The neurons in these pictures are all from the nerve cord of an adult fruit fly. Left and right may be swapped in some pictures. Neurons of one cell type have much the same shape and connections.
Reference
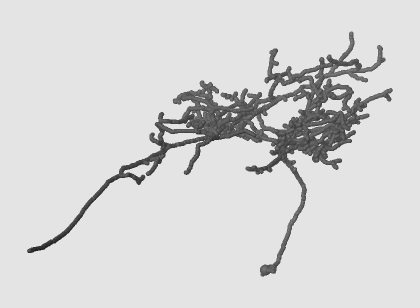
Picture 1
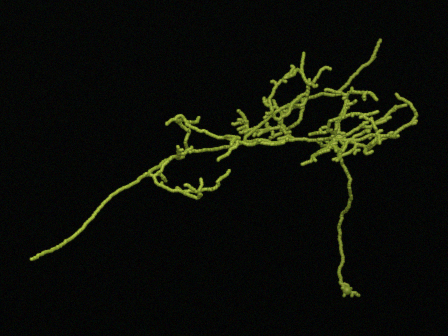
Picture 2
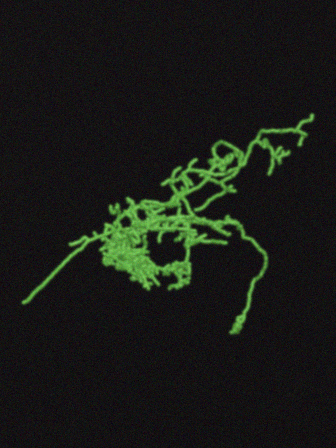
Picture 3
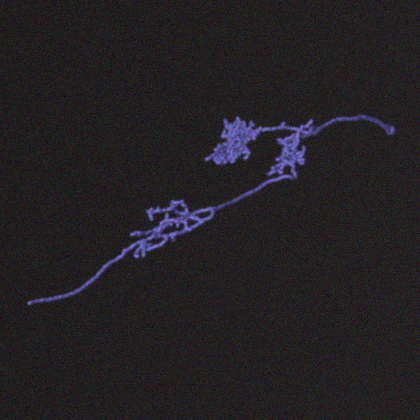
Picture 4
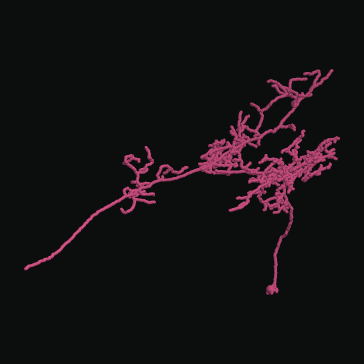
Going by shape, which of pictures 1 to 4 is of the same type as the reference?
1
